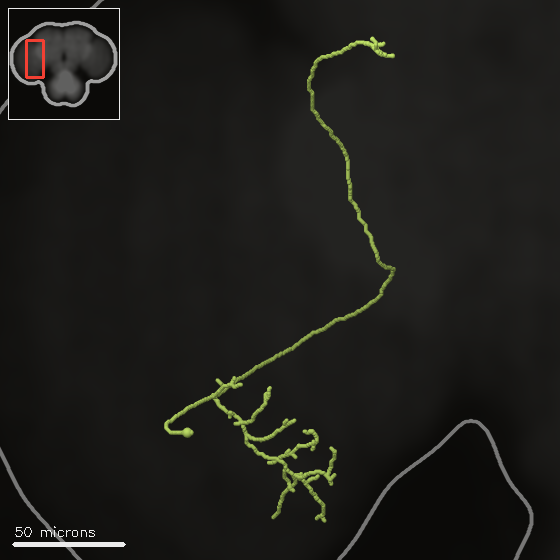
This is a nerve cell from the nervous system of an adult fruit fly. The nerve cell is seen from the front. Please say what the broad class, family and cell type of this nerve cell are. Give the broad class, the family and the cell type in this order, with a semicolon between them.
visual projection neuron; MeTu; MeTu4d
